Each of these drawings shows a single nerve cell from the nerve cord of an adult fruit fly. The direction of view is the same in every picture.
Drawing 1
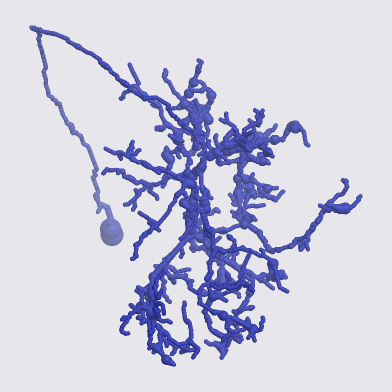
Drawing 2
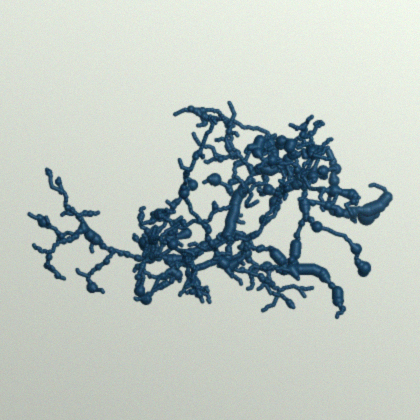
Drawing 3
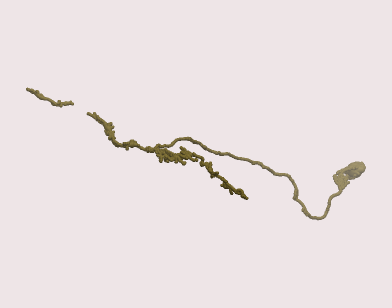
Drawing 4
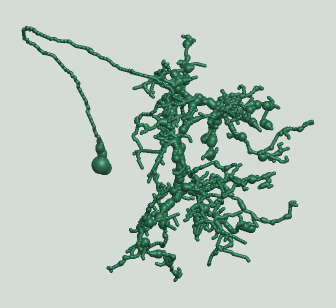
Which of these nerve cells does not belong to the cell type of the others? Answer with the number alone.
3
